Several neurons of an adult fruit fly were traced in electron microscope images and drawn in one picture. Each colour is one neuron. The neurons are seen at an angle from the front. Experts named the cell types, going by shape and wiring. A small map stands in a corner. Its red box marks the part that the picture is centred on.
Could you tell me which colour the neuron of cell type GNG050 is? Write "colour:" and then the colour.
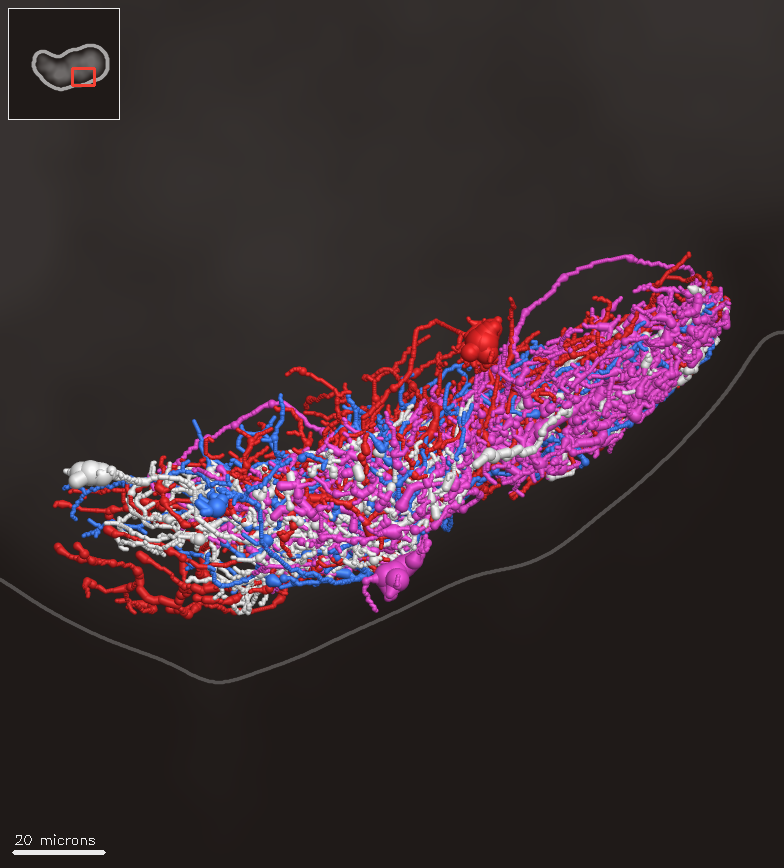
colour: blue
